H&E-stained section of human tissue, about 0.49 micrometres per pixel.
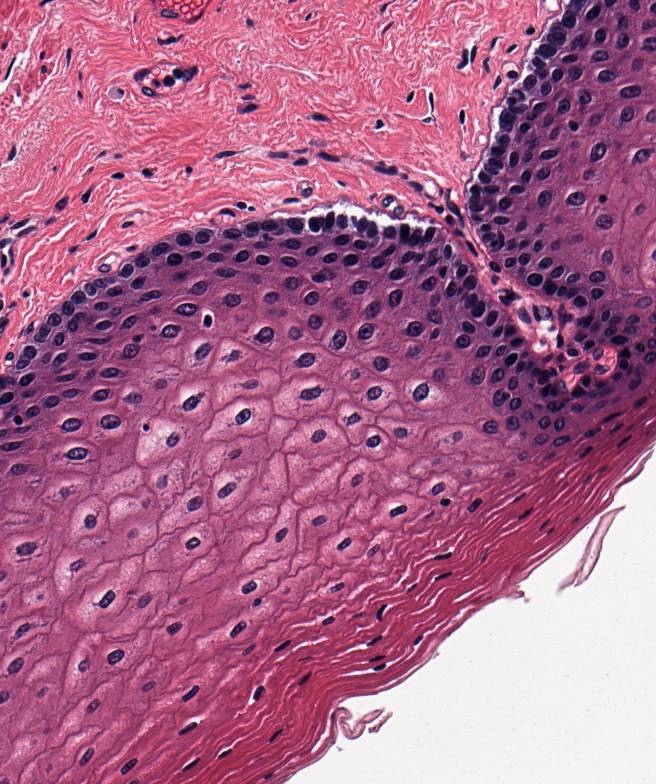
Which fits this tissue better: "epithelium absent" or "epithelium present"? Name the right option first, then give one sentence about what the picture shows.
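Epithelium present. A thick stratified squamous epithelium fills the lower and right part of the field, with connective tissue at the upper left.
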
